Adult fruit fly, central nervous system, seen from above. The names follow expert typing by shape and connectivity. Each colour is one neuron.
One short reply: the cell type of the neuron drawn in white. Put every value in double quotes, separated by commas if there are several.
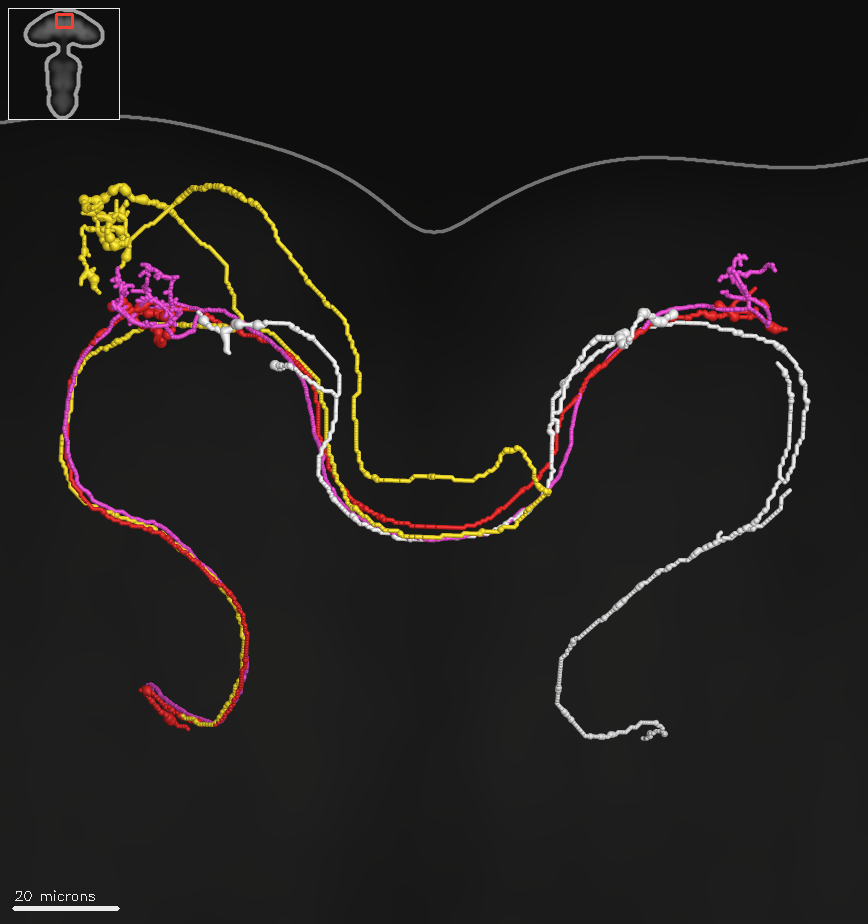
"ORN_VM7v"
